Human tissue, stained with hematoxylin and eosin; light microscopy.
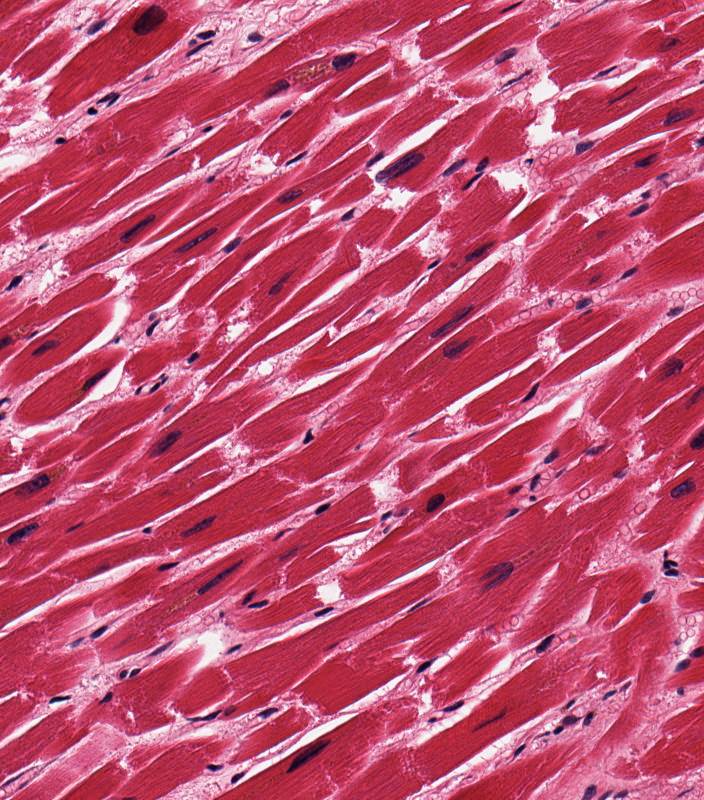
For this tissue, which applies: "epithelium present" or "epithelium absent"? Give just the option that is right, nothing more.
Epithelium absent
